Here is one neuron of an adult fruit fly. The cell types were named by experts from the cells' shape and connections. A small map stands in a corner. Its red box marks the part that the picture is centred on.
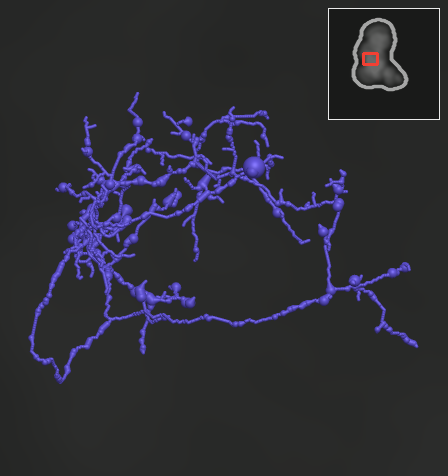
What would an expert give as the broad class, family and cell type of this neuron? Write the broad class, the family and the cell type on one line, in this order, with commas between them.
nerve-cord intrinsic neuron, hemilineage 01B, IN01B041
